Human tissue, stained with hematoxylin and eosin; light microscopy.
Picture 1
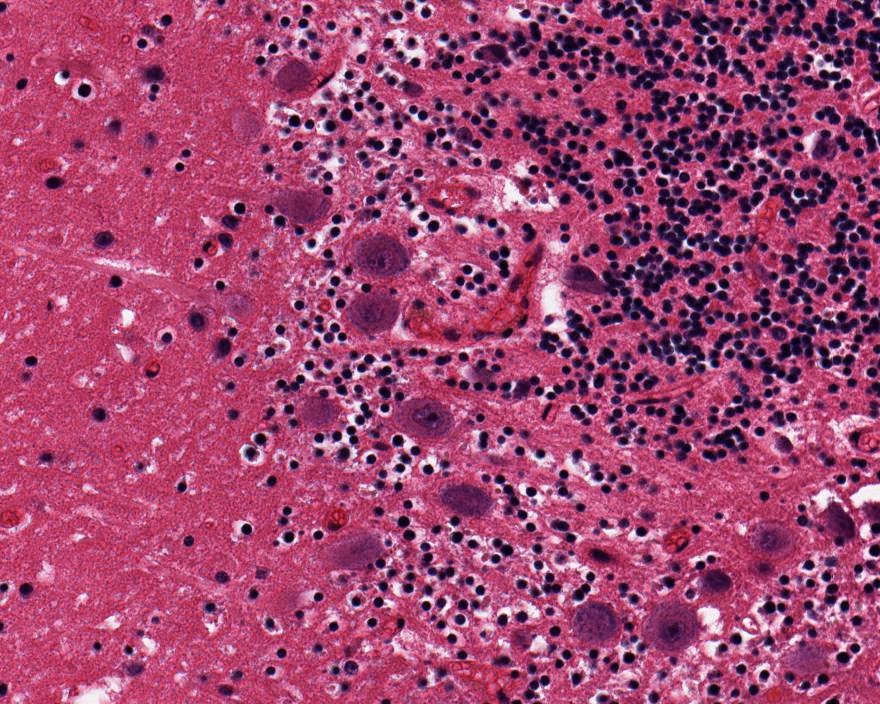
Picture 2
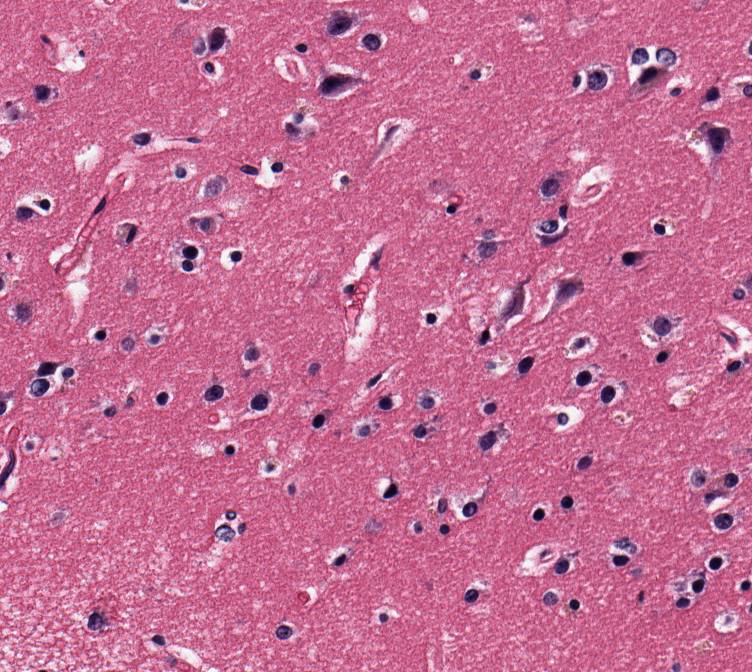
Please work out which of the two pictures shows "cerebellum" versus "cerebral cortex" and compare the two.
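Let's settle the names first: picture 1 is the cerebellum, and picture 2 is the cerebral cortex. In picture 1 the left part is pale pink fibrillary neuropil, and the upper right is crowded with small, round, dark nuclei with very little cytoplasm.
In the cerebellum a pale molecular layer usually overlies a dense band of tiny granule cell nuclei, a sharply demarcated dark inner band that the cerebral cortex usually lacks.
Picture 2 instead has cells scattered singly through a continuous, evenly pink, finely granular matrix, without glands, tubules or epithelium. Now the large neurons: in picture 1, with abundant purple cytoplasm, they are scattered in a band down the middle between the two zones; in picture 2 they have triangular cell bodies and purplish cytoplasm, clearest in the upper half.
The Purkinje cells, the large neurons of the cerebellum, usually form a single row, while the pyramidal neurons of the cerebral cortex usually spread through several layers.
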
